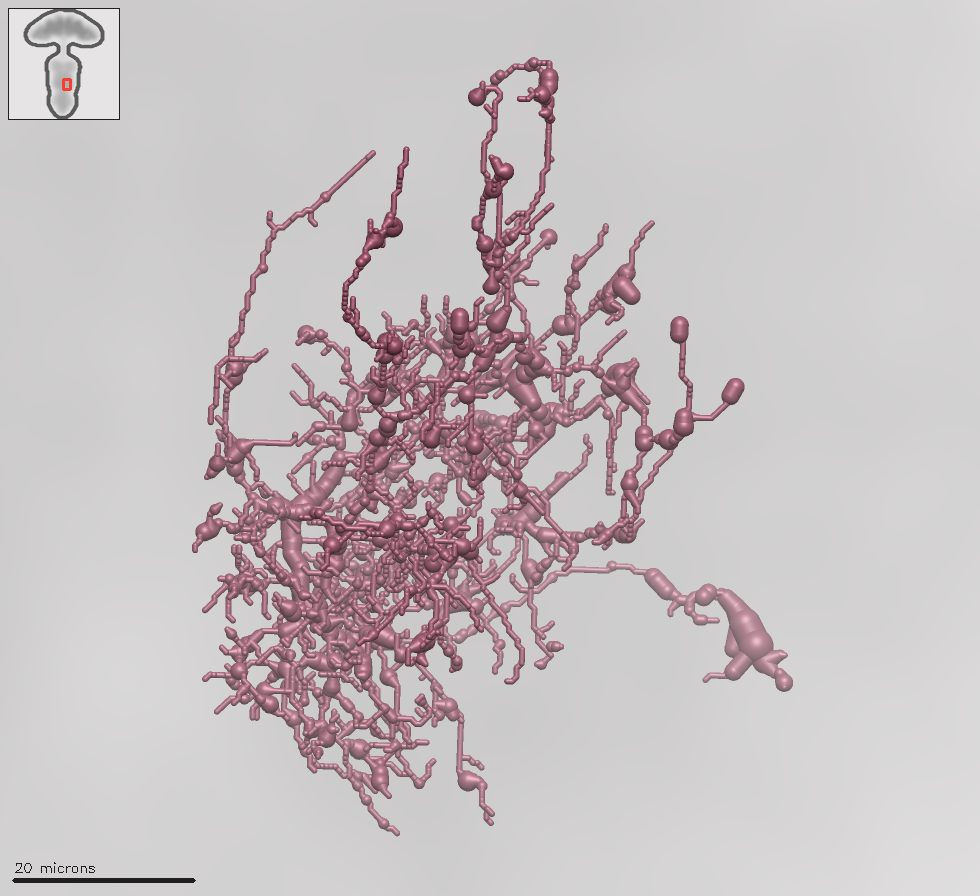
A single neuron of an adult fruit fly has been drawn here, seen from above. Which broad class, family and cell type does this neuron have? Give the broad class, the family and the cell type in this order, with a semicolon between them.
nerve-cord intrinsic neuron; hemilineage 01B; IN01B008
